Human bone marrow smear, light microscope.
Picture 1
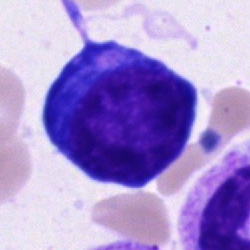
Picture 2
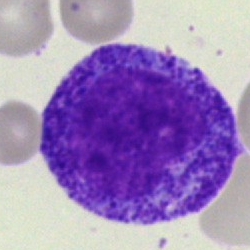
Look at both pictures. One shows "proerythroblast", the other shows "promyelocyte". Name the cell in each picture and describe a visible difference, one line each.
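In picture 1 we see a proerythroblast: No granules are visible in the cytoplasm.
In picture 2 we see a promyelocyte: Coarse dark purple granules are scattered densely across the whole cell.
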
